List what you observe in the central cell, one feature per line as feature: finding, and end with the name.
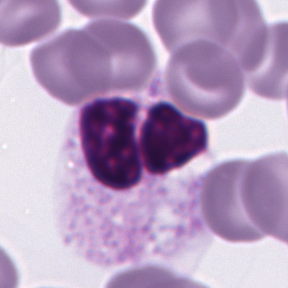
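Nucleus: two lobes, side by side
Position: upper part of the cell, most cytoplasm below
Chromatin: dark purple, coarsely clumped
Granules: fine, lilac-pink, scattered throughout the cytoplasm
Name: segmented neutrophil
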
